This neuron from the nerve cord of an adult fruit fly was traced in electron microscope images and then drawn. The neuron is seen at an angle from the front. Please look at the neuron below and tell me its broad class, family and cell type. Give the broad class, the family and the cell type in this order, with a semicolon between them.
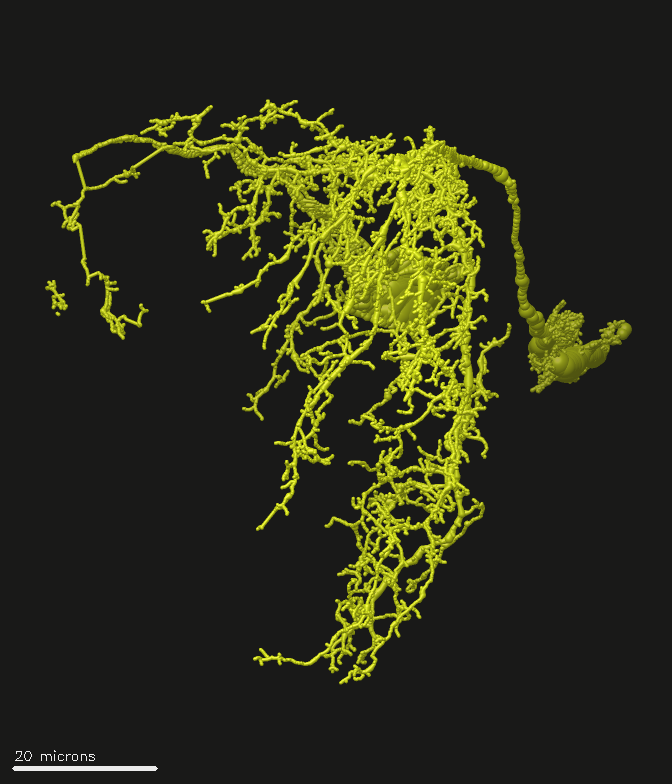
motor neuron of the nerve cord; hemilineage 20B.21B.22B; Sternal posterior rotator MN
